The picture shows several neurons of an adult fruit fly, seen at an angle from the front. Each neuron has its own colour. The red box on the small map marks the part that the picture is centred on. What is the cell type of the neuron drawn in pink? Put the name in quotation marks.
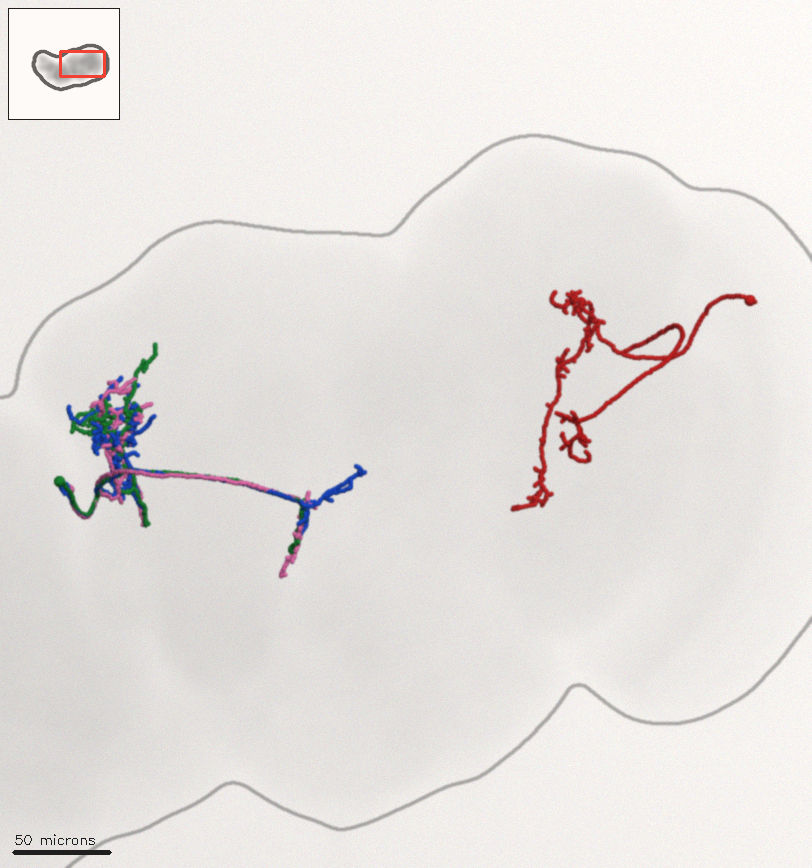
"PLP043"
